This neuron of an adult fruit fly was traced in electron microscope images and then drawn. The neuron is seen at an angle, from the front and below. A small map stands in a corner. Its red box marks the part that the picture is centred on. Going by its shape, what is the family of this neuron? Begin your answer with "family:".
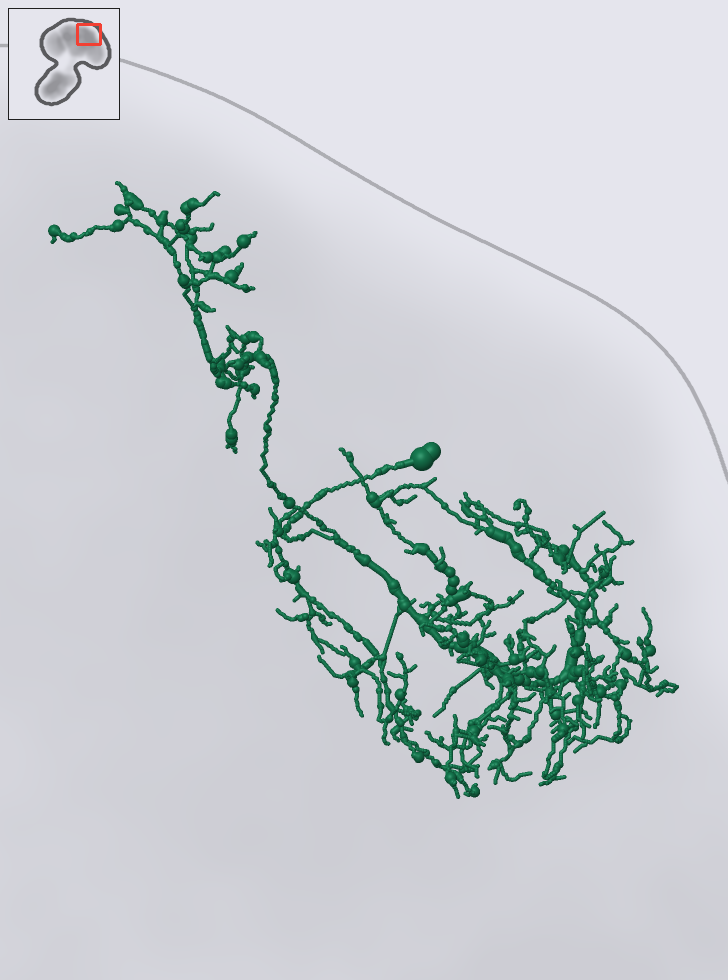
family: hemilineage VLPd&p1_posterior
